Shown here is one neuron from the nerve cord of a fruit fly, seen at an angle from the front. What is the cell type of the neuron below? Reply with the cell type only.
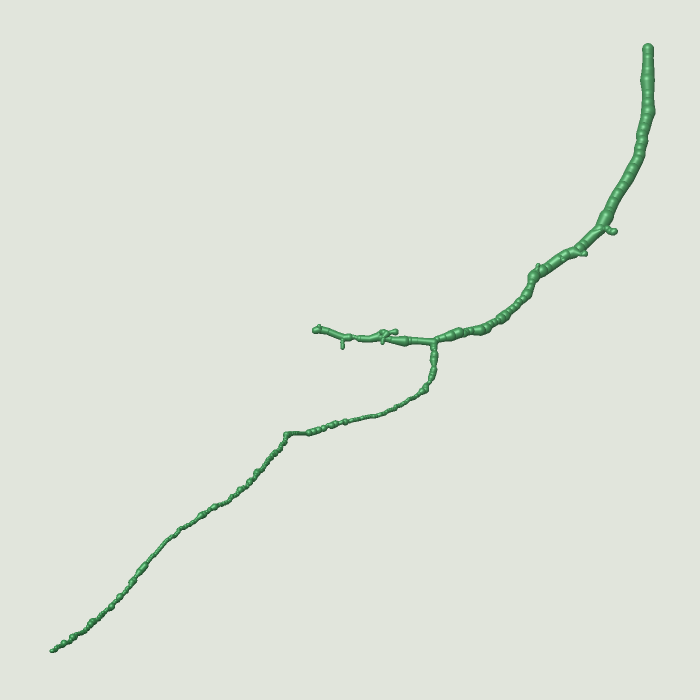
SApp01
